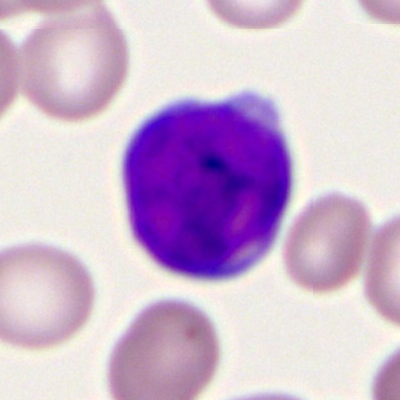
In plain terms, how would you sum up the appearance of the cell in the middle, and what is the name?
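Almost the whole cell is filled by the nucleus, inside a roughly round outline. At the upper right, a small pale blue bulge projects from the cell surface. No distinct granules are visible in the cytoplasm. Name of this cell: myeloblast.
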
